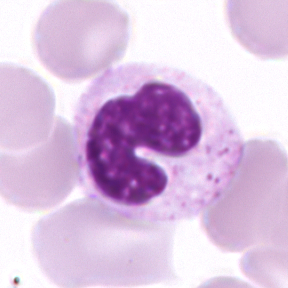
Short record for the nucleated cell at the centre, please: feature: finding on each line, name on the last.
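Nucleus: single curved band, horseshoe-shaped
Notch: opens toward the lower right
Lobes: none separate, no joining thin strands
Granules: fine, pink-violet, scattered through the cytoplasm
Name: band neutrophil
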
